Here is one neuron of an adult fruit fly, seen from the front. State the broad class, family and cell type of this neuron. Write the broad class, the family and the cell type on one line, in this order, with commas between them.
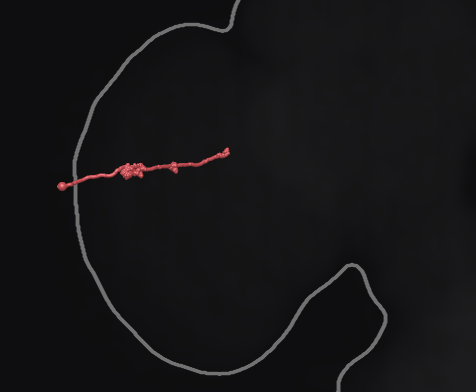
optic-lobe intrinsic neuron, Tm, Tm2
